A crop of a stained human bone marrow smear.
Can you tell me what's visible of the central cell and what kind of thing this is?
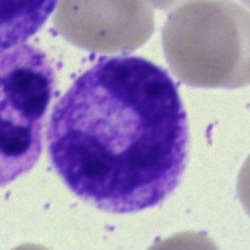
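Round to slightly oval, the outline has a smooth edge. Fine purple granules appear in the cytoplasm along the lower edge. No vacuoles are seen. The image is slightly blurred, which softens fine detail. The cell is a band neutrophil.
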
